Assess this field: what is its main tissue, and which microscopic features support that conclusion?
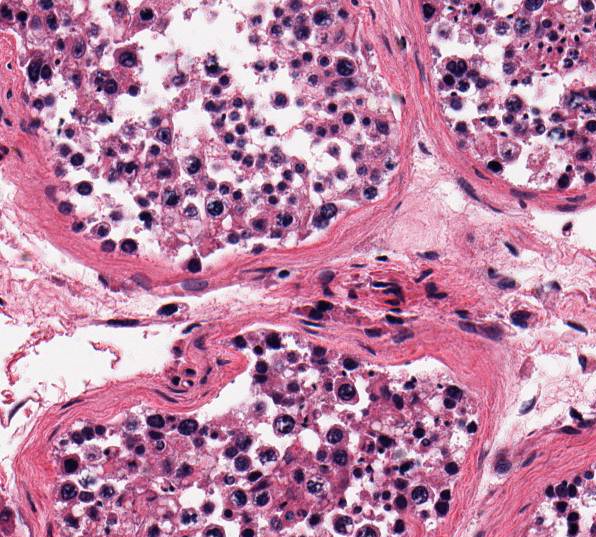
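Field: seminiferous tubule. Tubule walls: fibres and flattened nuclei running parallel to the tubule outlines.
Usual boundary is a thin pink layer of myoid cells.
Interior: crowded, loosely arranged round cells with small clear spaces between. Many nuclei round and dark, with coarse clumped chromatin and a rim of pale pink cytoplasm.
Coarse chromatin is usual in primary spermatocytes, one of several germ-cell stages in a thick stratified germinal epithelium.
No open central lumen; cells fill the interiors.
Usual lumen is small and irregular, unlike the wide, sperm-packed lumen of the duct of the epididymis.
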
